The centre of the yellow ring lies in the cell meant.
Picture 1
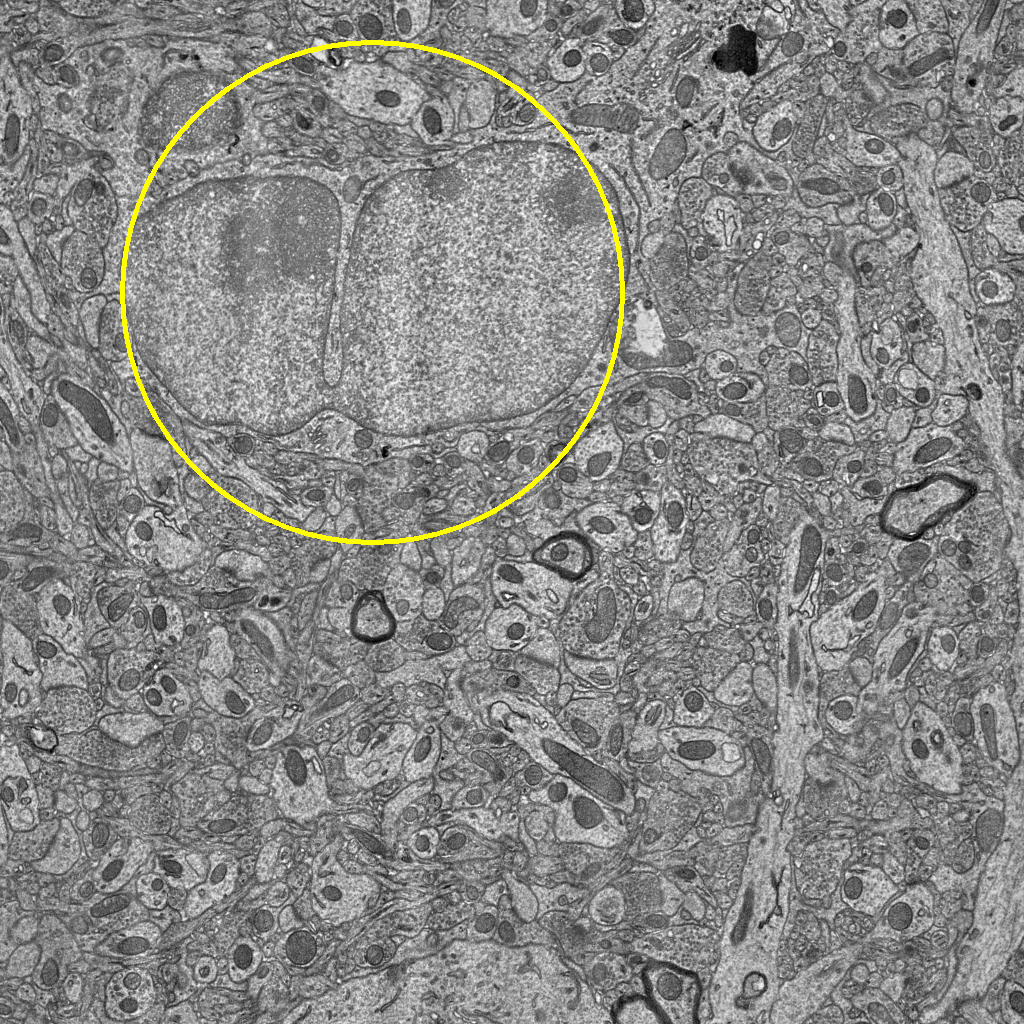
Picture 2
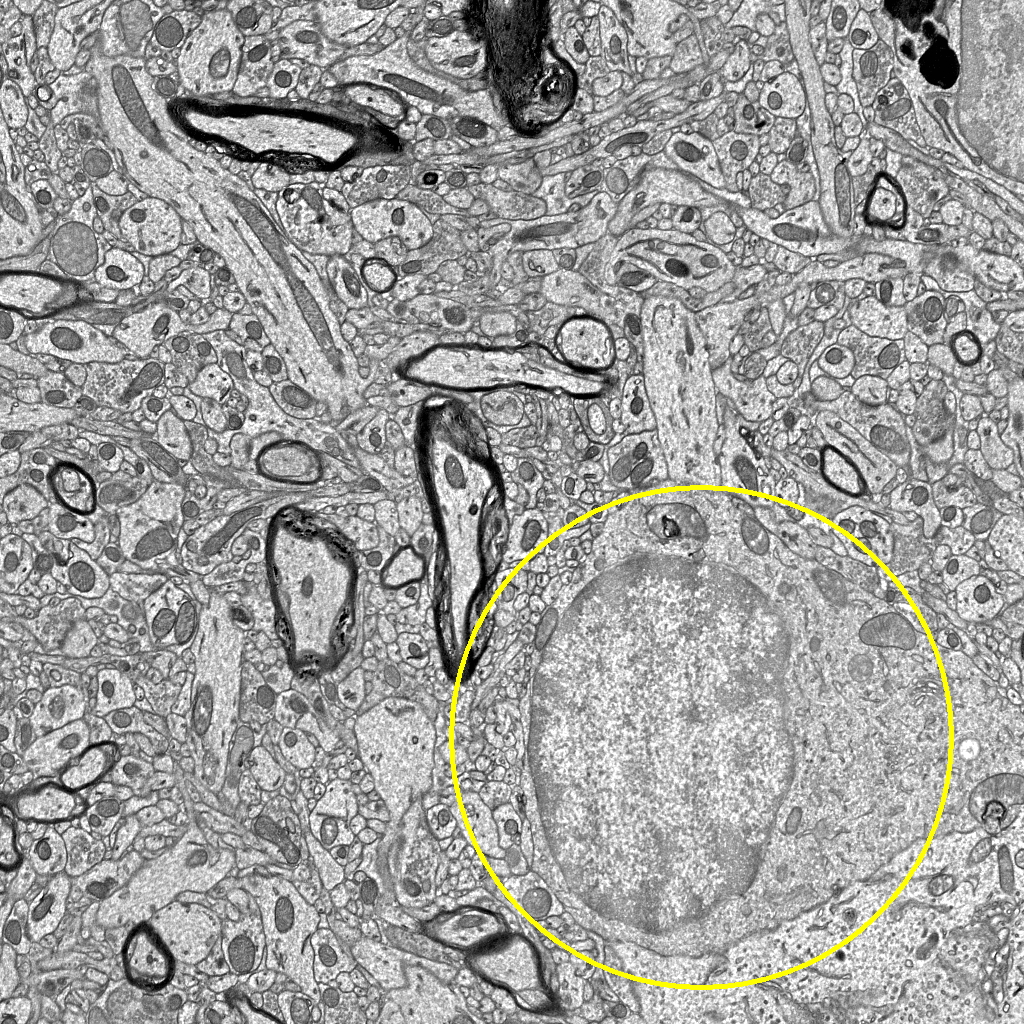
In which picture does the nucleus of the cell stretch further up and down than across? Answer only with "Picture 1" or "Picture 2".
Picture 2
